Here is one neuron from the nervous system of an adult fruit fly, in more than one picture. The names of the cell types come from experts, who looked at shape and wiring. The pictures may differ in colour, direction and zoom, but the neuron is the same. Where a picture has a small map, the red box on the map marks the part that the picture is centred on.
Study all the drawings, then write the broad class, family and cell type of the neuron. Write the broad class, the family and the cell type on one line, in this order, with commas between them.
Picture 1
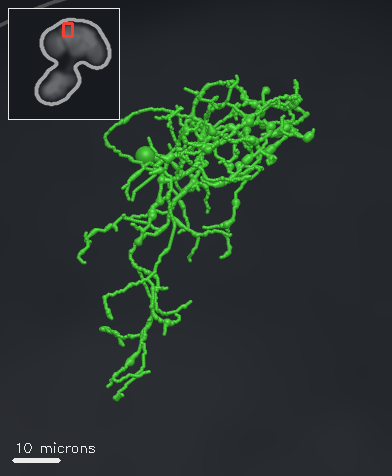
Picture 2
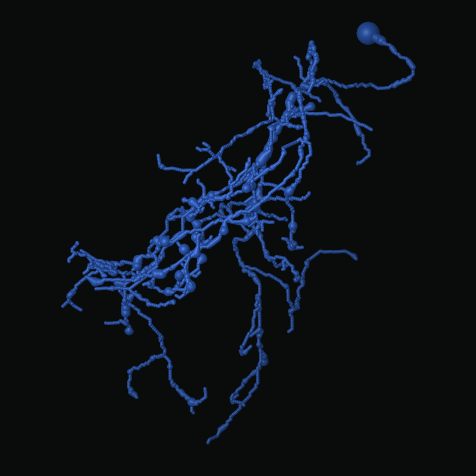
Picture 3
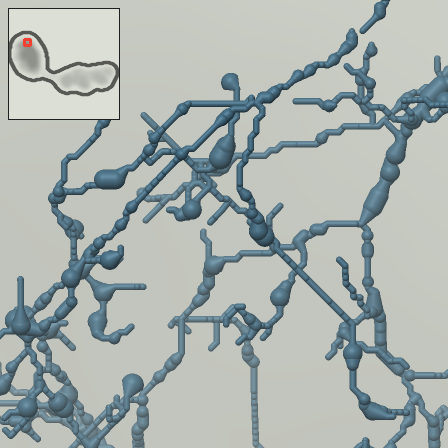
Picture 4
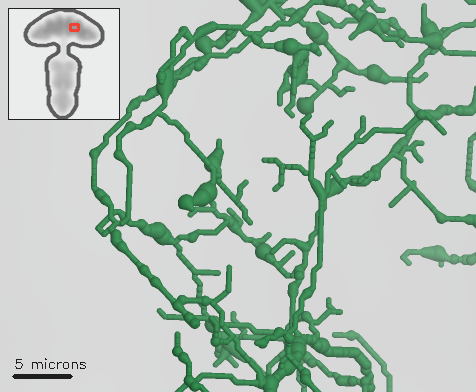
central-brain intrinsic neuron, hemilineage SLPpm1, SLP286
